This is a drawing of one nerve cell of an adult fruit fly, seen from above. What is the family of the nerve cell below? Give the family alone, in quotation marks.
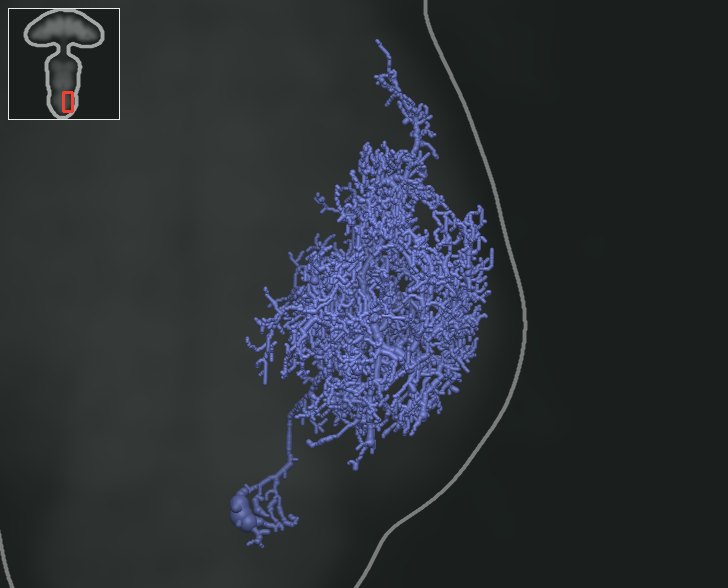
"hemilineage 13A"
